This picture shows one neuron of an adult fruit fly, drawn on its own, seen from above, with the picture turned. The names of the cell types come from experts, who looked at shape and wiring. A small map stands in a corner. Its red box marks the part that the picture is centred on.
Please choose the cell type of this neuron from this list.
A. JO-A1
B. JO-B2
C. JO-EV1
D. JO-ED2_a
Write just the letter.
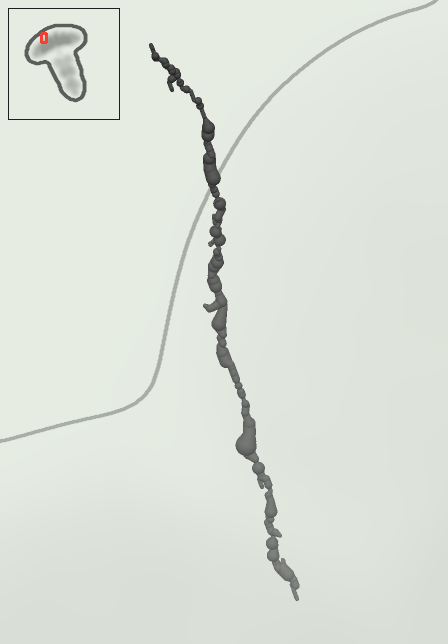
A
